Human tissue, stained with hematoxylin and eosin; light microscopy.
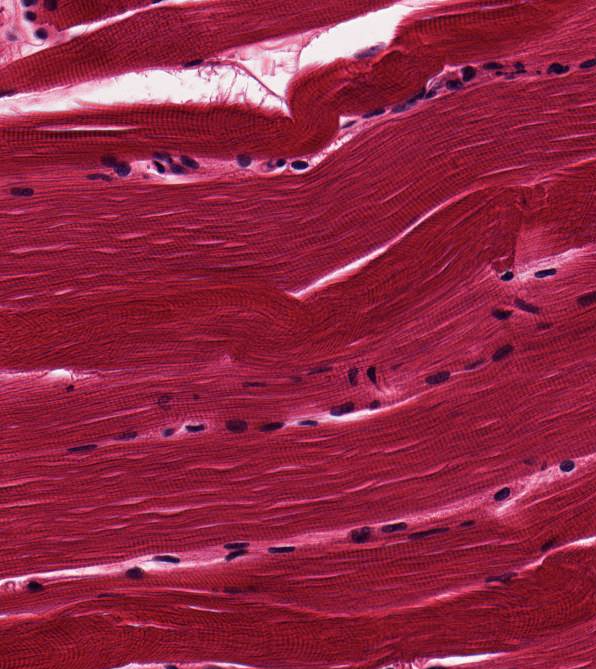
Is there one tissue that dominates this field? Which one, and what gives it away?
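Skeletal muscle. Long parallel fibres cross the whole field roughly horizontally, with fine cross-striations perpendicular to their long axis.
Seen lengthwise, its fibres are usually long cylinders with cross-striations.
Nuclei: dark, elongated ovals along the fibre length, at the fibre edges, not the centres.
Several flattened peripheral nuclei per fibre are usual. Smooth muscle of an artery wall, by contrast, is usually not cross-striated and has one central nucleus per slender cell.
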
